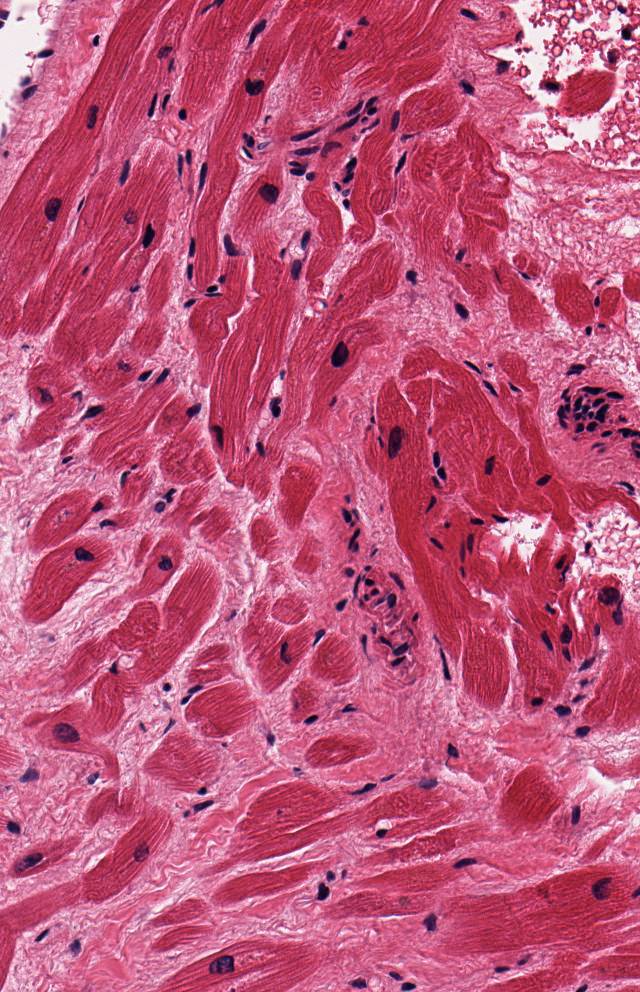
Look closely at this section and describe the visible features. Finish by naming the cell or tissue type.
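Branching cross-striated muscle fibres run in bundles changing direction: cut lengthwise upper left, across or obliquely lower left. Pale pink, wavy fibrous tissue lies between them, broadest lower left, with small, slender, dark, spindle-shaped nuclei scattered through it. This section is atrial appendage of the heart.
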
